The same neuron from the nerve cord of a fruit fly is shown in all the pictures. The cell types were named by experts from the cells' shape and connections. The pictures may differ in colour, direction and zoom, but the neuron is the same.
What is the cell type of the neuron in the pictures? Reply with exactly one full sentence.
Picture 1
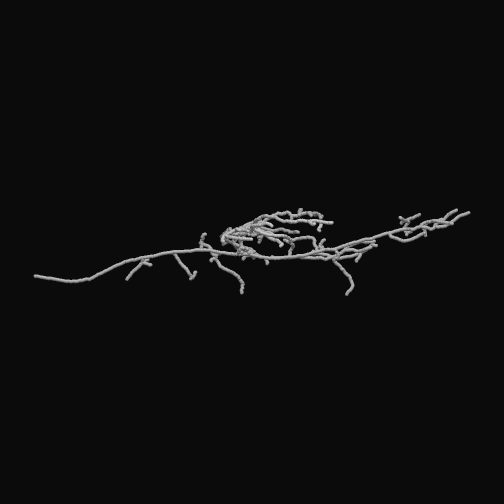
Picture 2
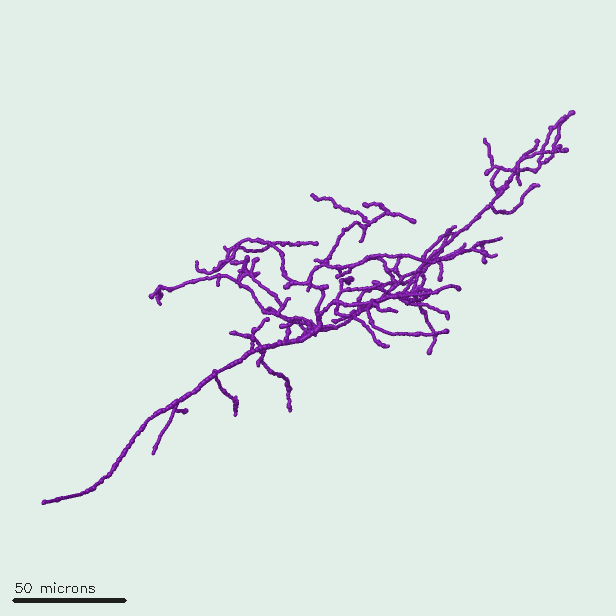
Under the cell type DNg27 falls this neuron.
